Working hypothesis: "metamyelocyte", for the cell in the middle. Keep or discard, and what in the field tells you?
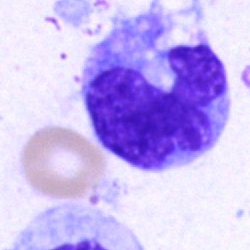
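The cytoplasm is a pale greyish blue, and that's what settles it.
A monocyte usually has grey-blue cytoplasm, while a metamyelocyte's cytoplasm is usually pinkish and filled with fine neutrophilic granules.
So metamyelocyte doesn't fit; this is a monocyte. For the rest, the nucleus fills most of the cell and has a deep notch cutting into it from its upper edge, and the chromatin is stained dark purple. There's also a red cell just beside it at the lower left.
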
